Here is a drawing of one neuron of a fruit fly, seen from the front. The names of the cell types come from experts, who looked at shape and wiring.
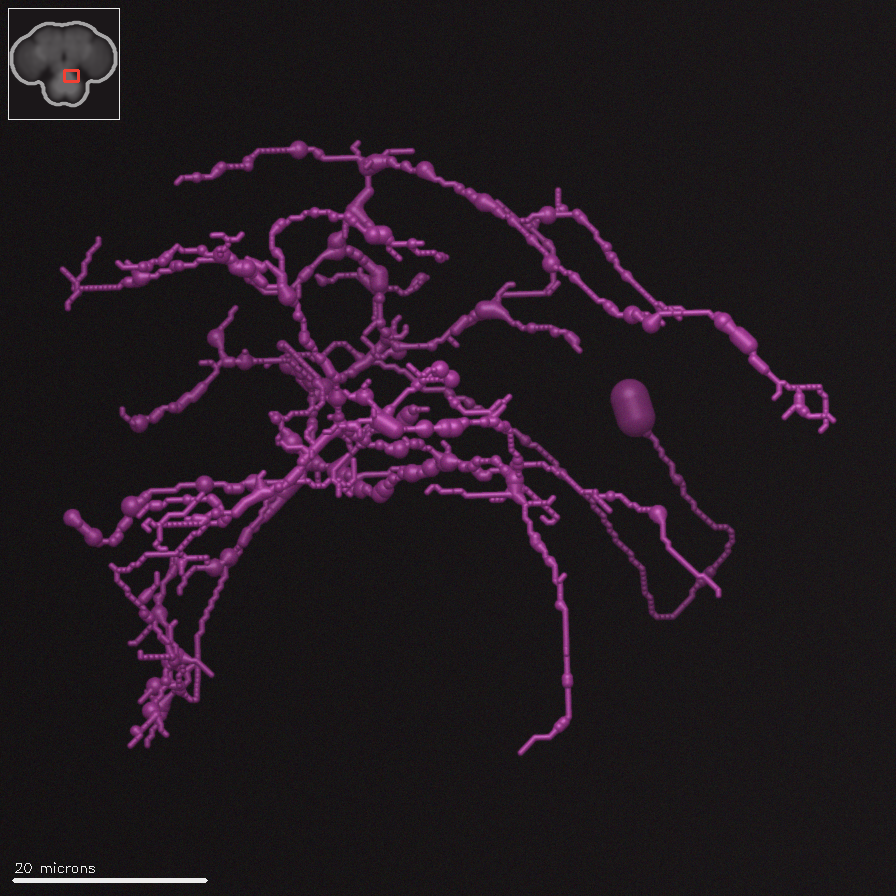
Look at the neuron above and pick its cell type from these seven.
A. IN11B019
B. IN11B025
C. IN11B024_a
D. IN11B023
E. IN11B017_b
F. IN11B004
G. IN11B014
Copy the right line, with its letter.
B. IN11B025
